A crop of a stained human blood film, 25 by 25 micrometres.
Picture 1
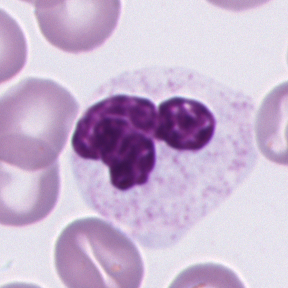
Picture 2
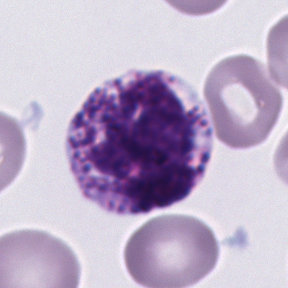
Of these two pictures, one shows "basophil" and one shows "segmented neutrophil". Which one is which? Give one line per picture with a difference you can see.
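Picture 1 is a segmented neutrophil. The cytoplasm is plentiful and very pale pinkish-lilac.
Picture 2 is a basophil. The dark purple nucleus fills most of the cell.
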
